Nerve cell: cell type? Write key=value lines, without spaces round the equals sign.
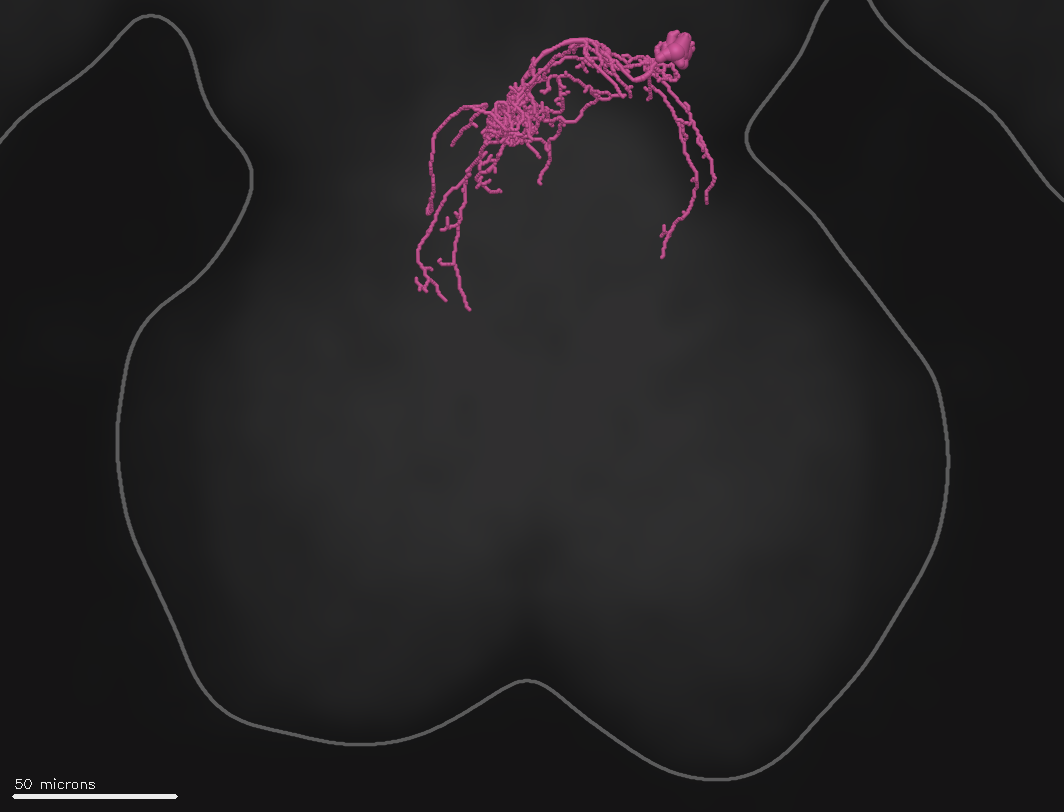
cell_type=MNad07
